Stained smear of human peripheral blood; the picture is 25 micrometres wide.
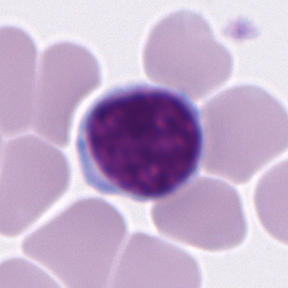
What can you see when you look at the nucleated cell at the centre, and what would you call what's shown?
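Here there are no nucleoli to be seen in the nucleus, and the cytoplasm is pale blue with no granules. The edge of the cell runs smooth, without any projections. It's a typical lymphocyte.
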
